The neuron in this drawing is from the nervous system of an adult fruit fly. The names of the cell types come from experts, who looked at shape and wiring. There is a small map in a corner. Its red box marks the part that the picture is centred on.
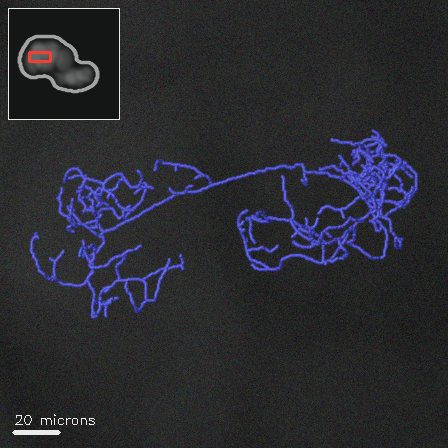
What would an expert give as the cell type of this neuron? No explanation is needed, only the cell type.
lLN8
